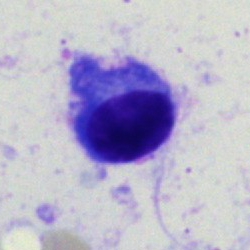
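Plasma cell, stained human bone marrow smear. Off-centre toward the lower right, I notice, the nucleus stains a dense dark purple throughout. The cytoplasm is deep blue, and most of it lies, as I see it, on the upper-left side of the nucleus.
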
